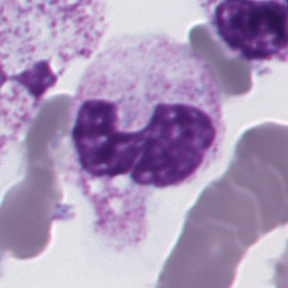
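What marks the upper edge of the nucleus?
A deep notch between its two lobes.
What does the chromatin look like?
Dark purple and coarsely clumped.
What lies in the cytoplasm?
Fine pinkish-violet granules, scattered throughout a plentiful, very pale cytoplasm that is almost colourless between them.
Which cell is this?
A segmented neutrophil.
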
